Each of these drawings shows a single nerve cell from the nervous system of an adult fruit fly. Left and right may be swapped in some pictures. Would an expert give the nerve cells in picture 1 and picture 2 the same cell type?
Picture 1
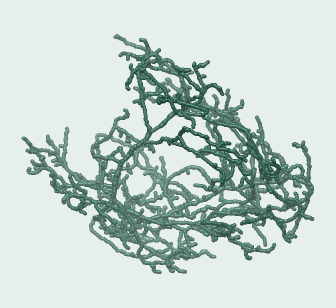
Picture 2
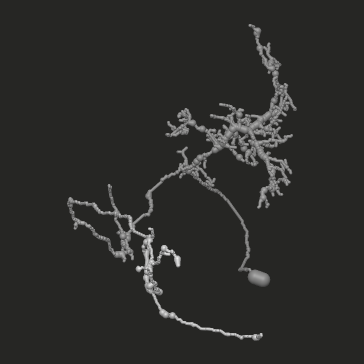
no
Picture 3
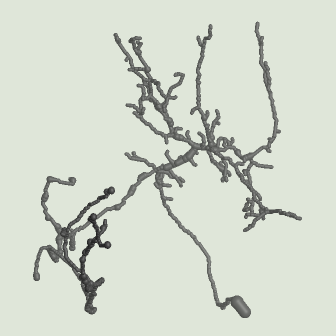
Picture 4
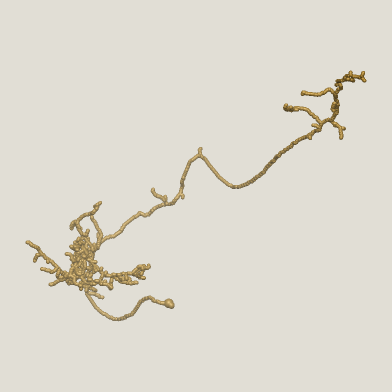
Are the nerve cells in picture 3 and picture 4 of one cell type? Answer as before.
yes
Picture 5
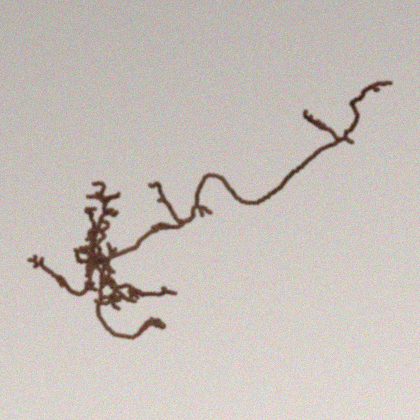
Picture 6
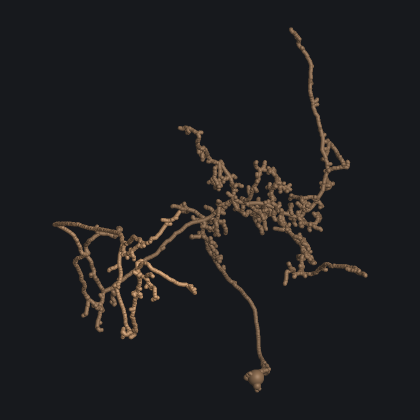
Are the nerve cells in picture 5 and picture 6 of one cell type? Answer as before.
yes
